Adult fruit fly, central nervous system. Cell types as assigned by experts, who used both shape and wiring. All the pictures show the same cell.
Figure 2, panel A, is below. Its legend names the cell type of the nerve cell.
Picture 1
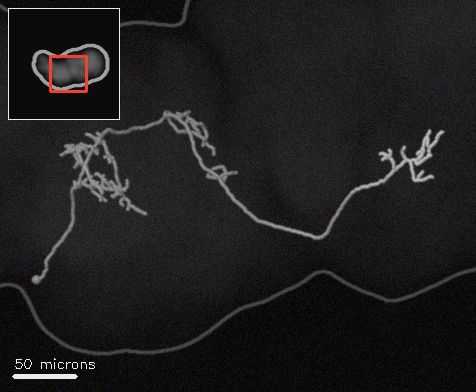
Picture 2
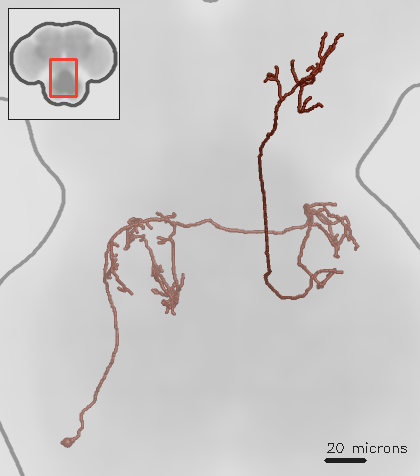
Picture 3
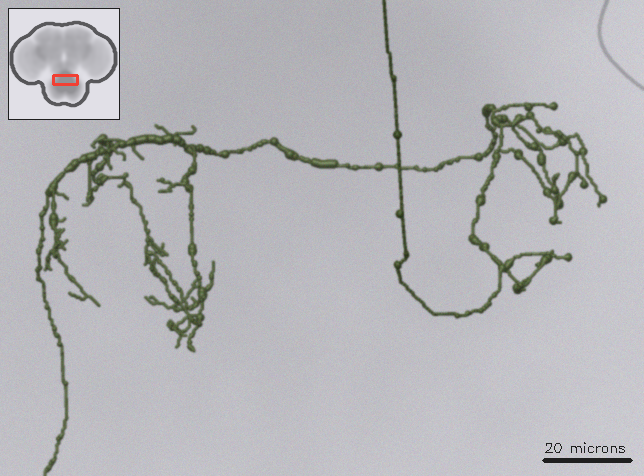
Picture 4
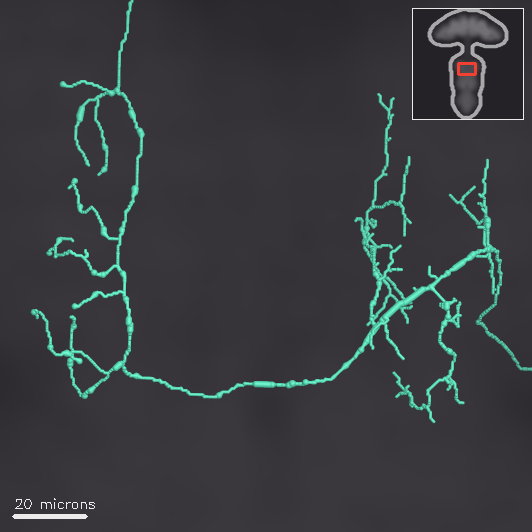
AN06A060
